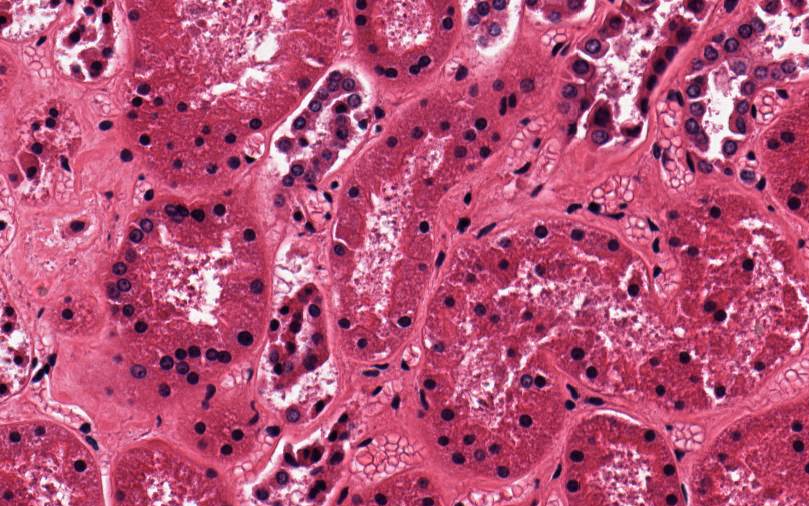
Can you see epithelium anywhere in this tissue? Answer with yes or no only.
Yes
